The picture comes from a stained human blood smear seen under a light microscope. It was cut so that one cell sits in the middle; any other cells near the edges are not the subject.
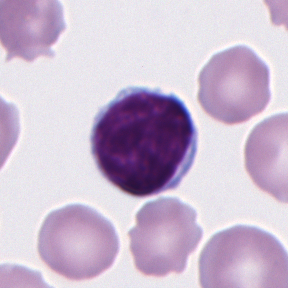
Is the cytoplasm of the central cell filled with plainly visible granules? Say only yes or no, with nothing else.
No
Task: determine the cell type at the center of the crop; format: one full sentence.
The centrally placed cell is classified as a typical lymphocyte.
